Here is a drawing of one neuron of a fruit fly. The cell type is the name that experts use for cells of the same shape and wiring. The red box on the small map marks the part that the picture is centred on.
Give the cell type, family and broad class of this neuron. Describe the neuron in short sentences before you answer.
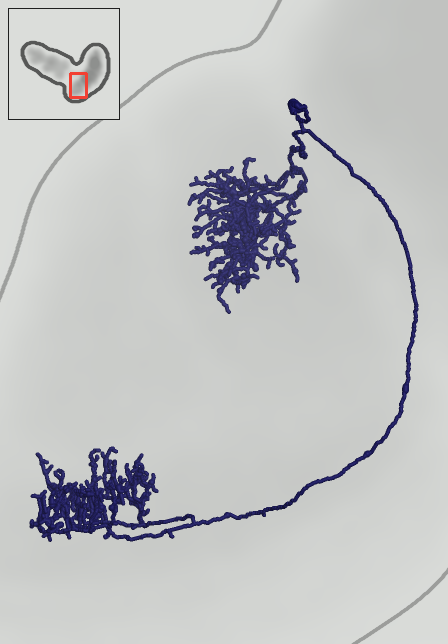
Dozens of branch ends can be seen. In this view it is about as wide as it is tall. Its cell type is MeLo13. The family is MeLo. This is an optic-lobe intrinsic neuron.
